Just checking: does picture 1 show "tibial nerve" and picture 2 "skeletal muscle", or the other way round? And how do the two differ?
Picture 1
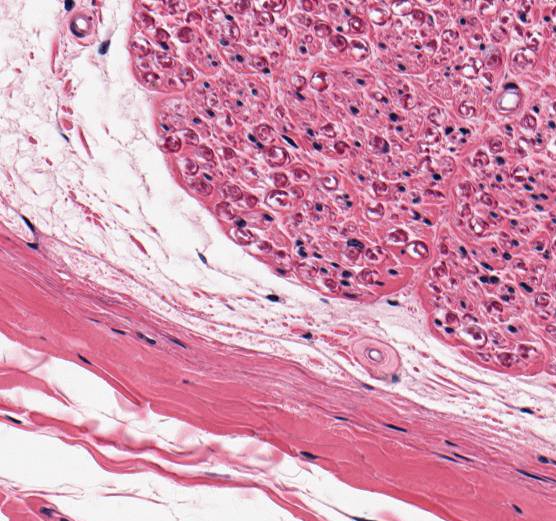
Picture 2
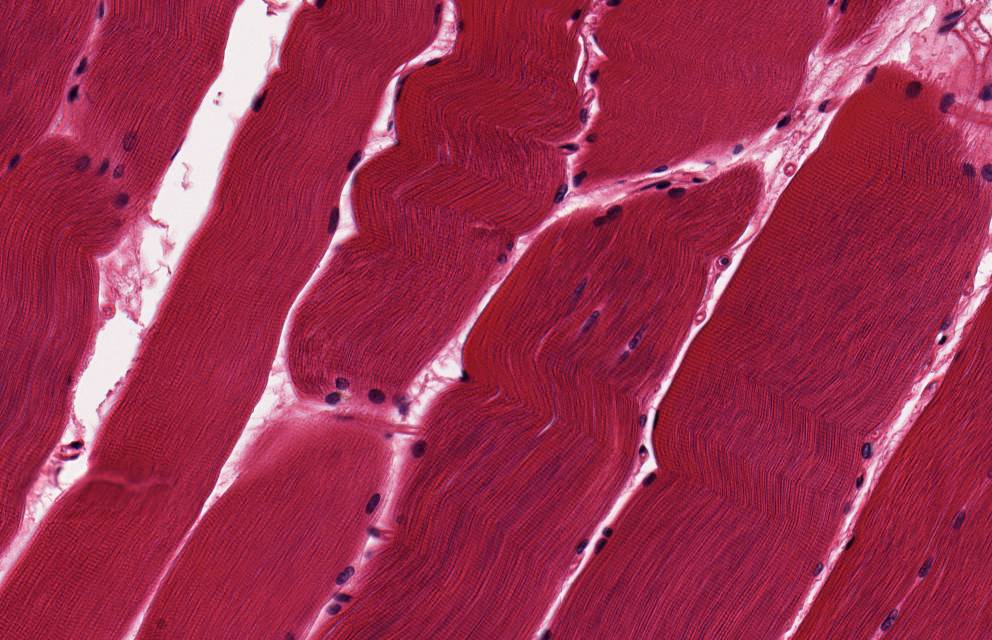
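Picture 1 is the tibial nerve; picture 2 is skeletal muscle. In picture 1, a large rounded nerve bundle cut in cross-section fills the upper right. Each fibre inside is cut across: a small ring, with a central pink dot in a pale halo. Small dark oval nuclei are scattered among those fibres. Dense pink collagen bands with flat, elongated nuclei slope down from left to right across the lower left. In picture 2, long parallel muscle fibres run diagonally from lower left to upper right, crossed by fine, regular striations. Most of their nuclei are dark, flattened ovals at the fibre edges rather than the centres. Eosin stains their cytoplasm a deep, even red.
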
